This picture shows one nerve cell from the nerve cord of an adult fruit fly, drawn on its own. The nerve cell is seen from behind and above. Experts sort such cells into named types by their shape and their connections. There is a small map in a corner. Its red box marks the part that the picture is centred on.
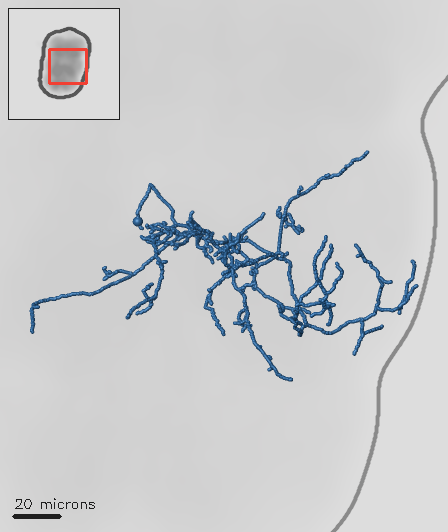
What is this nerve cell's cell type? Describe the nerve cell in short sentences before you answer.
By the scale bar it is about 170 microns wide in this view. Dozens of branch ends can be seen. This is a nerve-cord intrinsic neuron. It is of cell type IN14A025.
